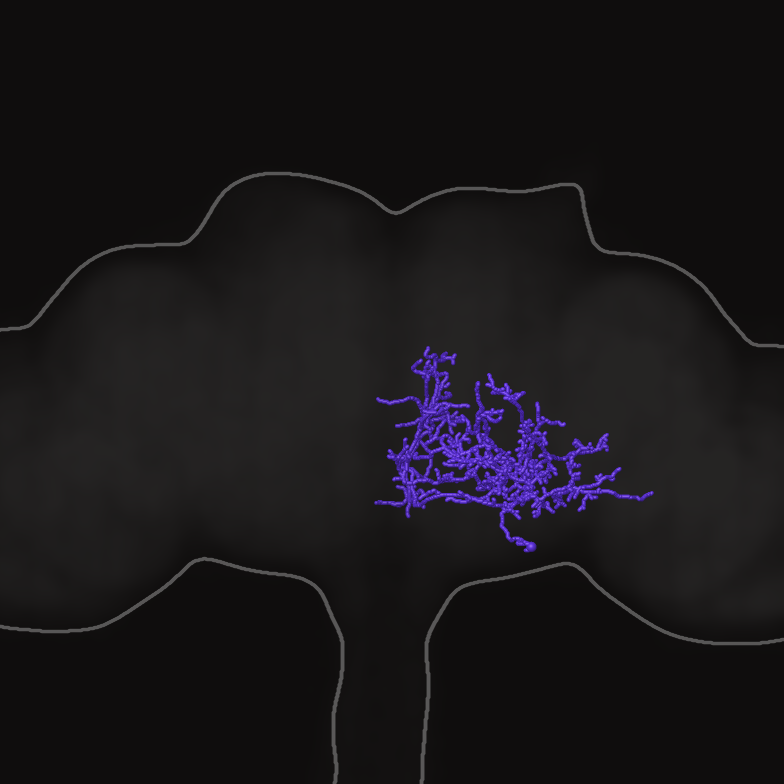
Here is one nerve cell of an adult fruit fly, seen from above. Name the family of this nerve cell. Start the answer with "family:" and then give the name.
family: hemilineage PSp3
